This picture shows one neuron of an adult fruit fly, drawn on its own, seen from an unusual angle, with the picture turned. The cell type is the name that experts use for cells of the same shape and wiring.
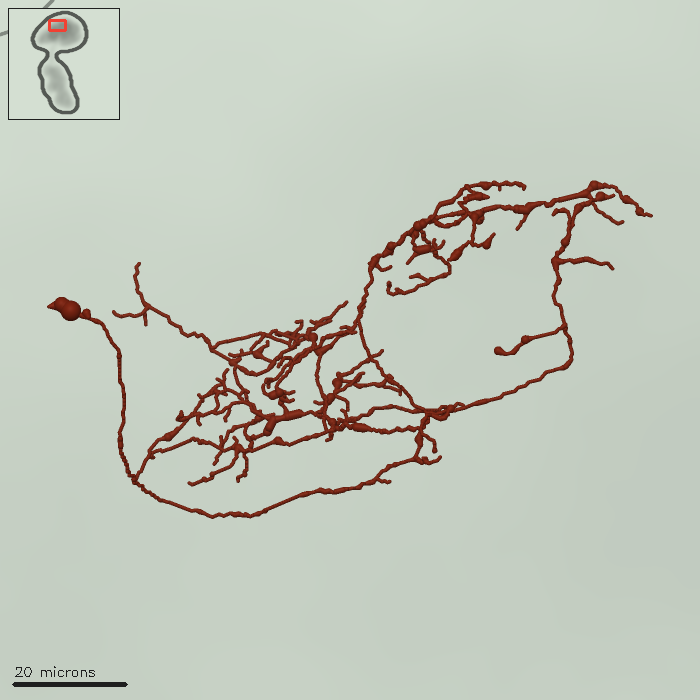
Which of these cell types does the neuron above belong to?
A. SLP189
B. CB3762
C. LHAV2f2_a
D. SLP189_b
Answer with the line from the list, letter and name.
A. SLP189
